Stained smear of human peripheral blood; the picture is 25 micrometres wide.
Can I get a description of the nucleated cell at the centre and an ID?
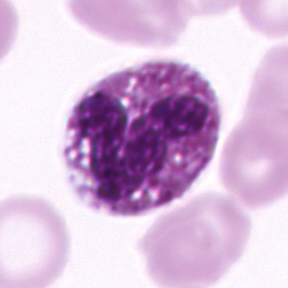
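Nucleus: lobes linked in a curved chain; chromatin dark purple, coarsely clumped. Cytoplasm: packed throughout with coarse purplish granules, small pale unstained spots scattered among them. Cell: eosinophil.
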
